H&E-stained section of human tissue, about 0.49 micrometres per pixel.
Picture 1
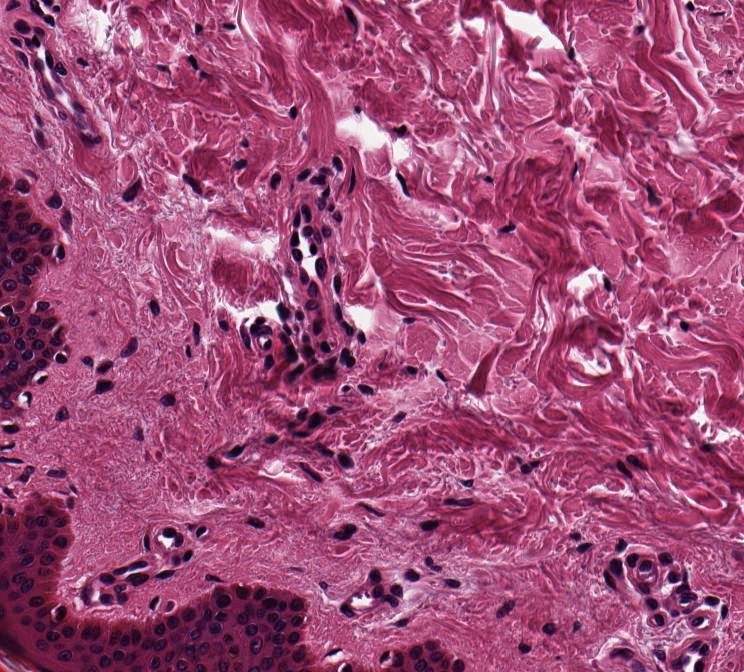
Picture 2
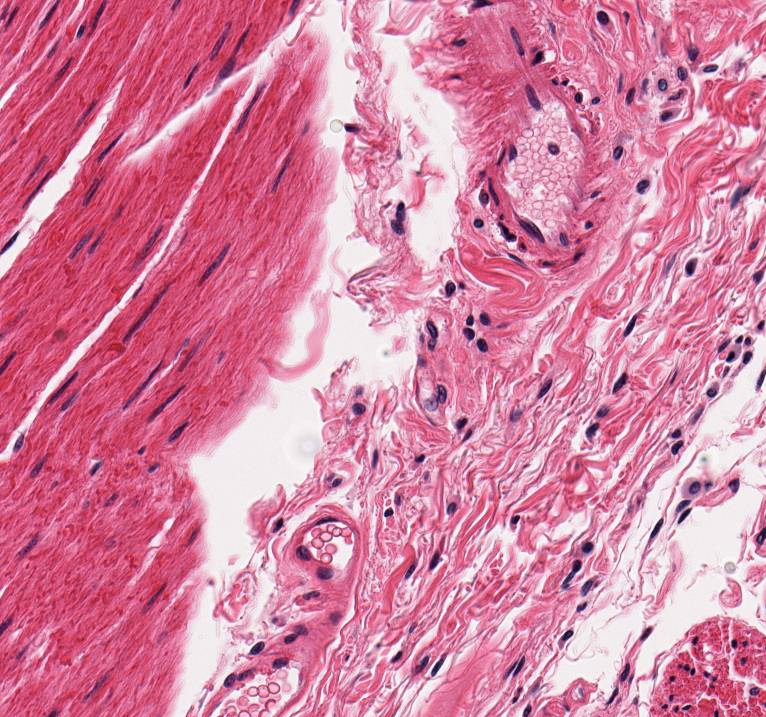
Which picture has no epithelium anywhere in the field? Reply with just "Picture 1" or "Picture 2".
Picture 2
